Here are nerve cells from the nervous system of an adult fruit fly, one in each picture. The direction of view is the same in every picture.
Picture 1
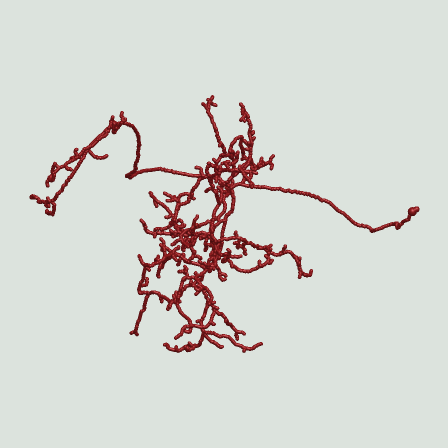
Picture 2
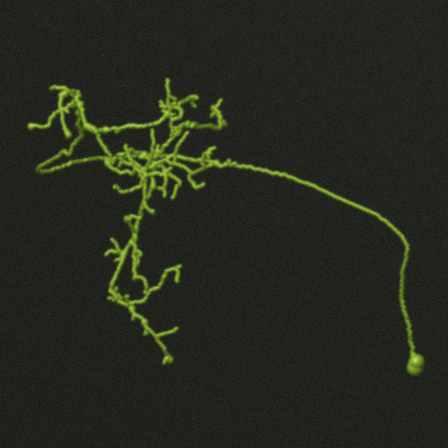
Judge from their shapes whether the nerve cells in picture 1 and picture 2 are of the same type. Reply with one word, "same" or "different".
different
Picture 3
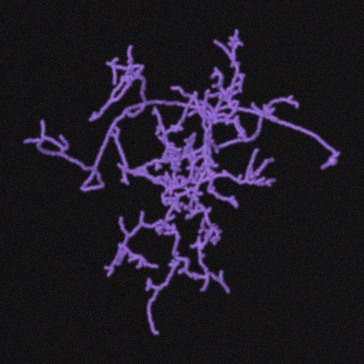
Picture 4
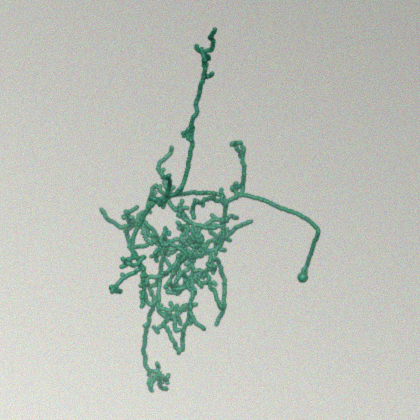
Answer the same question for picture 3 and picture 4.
different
